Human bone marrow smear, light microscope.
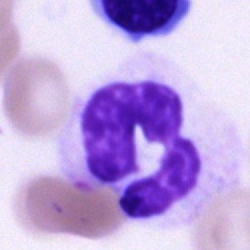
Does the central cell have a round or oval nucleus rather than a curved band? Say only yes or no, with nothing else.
No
